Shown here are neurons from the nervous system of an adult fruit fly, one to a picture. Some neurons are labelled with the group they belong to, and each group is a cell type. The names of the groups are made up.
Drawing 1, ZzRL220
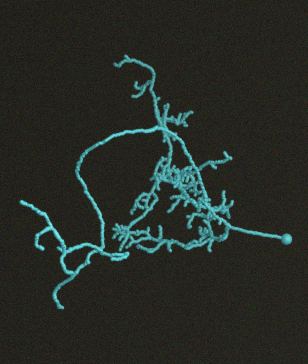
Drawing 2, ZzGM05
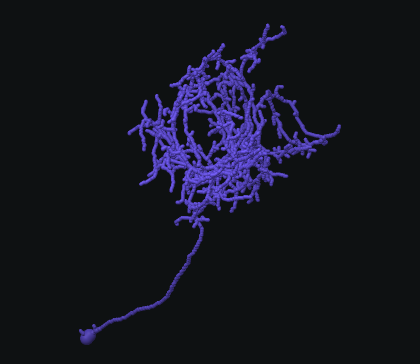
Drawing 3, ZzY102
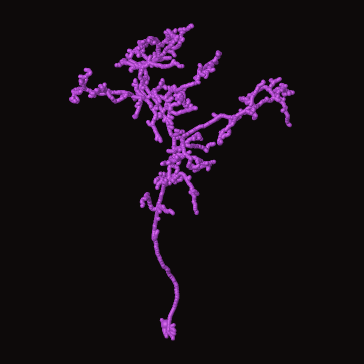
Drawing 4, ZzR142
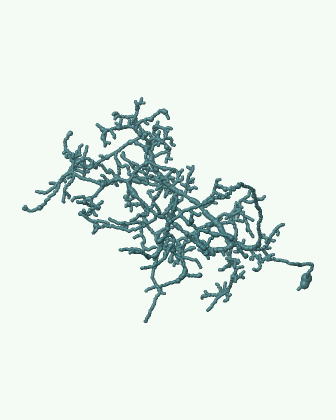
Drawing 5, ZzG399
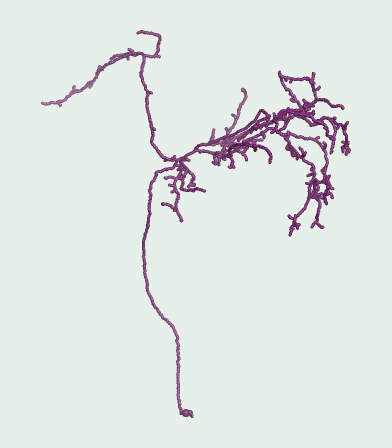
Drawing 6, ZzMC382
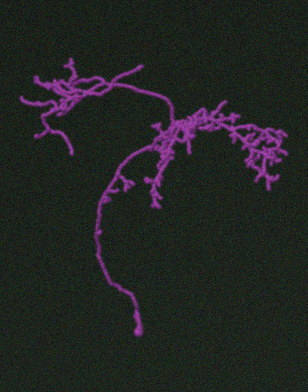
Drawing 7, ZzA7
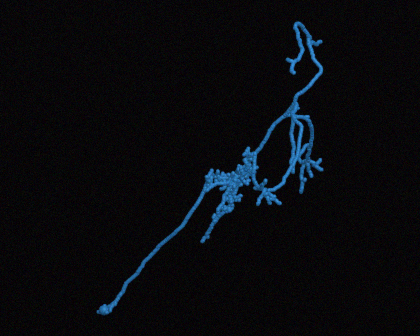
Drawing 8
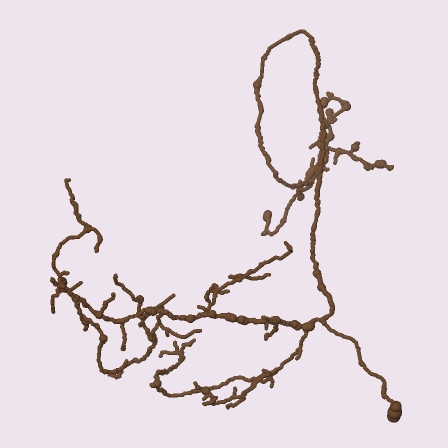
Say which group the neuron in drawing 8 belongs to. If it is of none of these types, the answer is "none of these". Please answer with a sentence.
It belongs to ZzRL220.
